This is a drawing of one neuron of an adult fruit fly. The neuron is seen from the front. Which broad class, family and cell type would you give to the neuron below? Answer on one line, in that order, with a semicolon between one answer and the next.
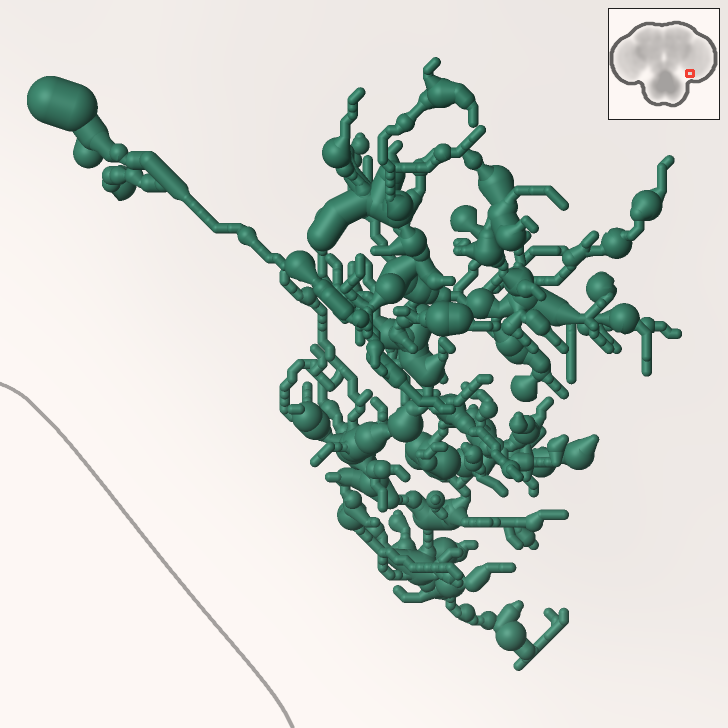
optic-lobe intrinsic neuron; Dm; Dm12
